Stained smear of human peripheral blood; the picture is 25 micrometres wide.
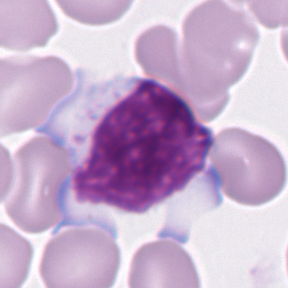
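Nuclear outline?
Angular, with fairly straight edges and corners.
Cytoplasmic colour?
Palest beside the nucleus, blue at the outer edges.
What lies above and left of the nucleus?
A few fine purple cytoplasmic granules.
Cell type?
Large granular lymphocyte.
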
